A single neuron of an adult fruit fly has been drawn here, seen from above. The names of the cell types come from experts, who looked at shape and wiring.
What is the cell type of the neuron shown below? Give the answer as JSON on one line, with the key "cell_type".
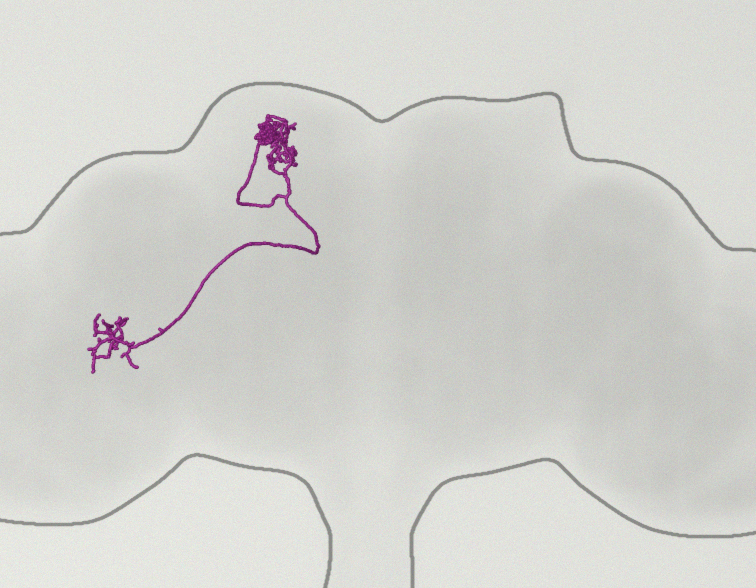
{"cell_type": "M_vPNml67"}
